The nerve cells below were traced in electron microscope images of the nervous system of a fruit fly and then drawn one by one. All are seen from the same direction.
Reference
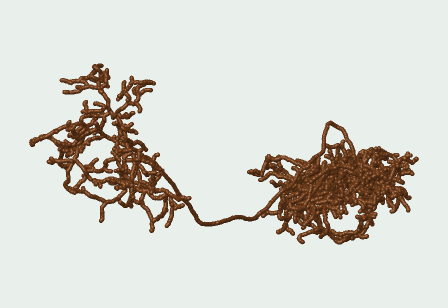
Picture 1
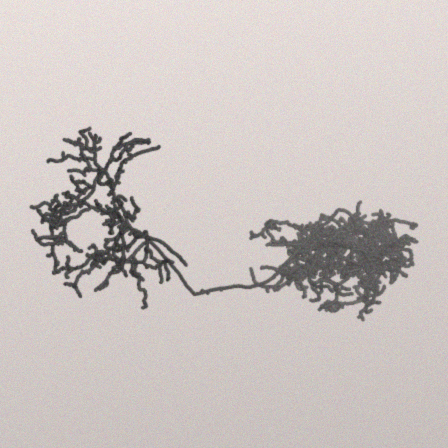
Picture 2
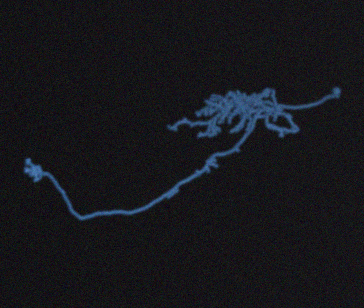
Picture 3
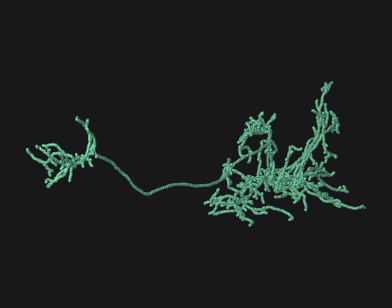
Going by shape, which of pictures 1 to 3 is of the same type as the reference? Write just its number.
1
